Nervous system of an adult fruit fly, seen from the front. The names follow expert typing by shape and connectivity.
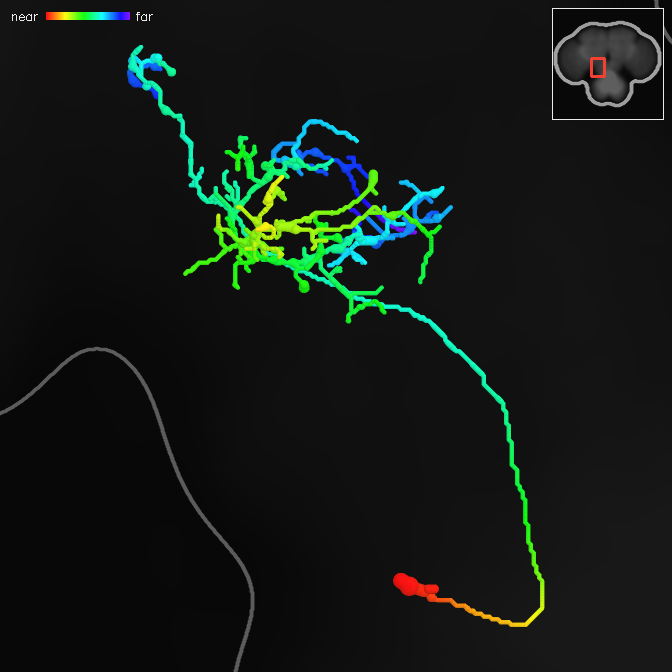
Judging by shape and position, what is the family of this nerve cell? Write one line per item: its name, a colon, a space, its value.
family: hemilineage MX3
